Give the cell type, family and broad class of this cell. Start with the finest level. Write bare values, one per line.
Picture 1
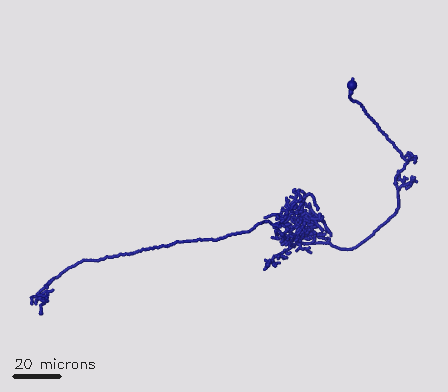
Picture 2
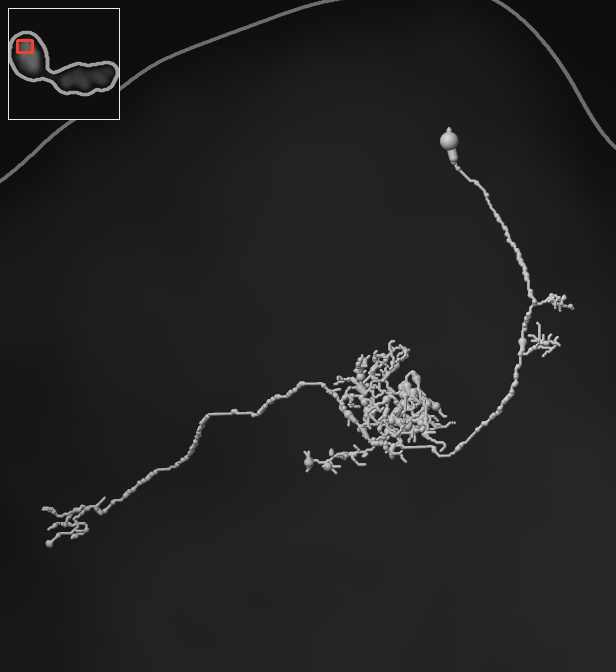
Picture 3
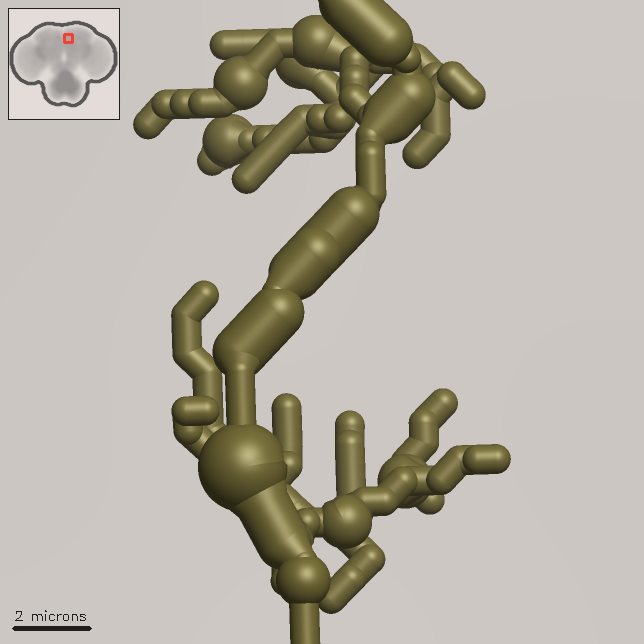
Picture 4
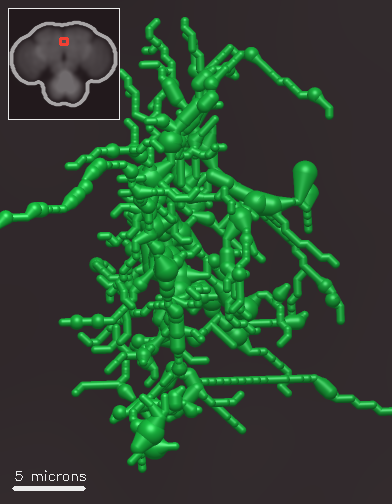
PFR_a
class CX
central-brain intrinsic neuron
